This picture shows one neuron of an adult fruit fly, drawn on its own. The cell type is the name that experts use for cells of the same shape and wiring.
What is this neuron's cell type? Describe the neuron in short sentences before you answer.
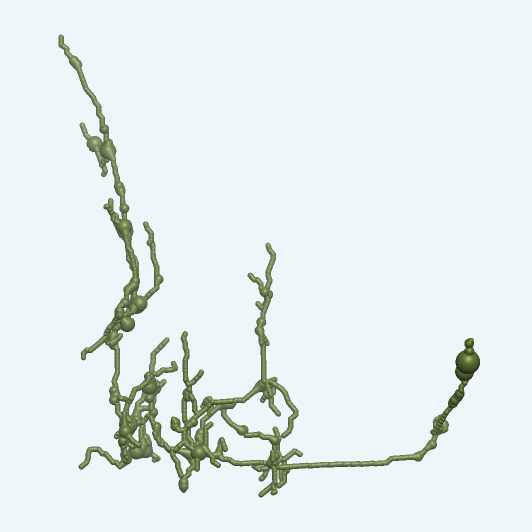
Dozens of branch ends can be seen. In this view it is about as wide as it is tall. It is an optic-lobe intrinsic neuron. The cell type is Mi17.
